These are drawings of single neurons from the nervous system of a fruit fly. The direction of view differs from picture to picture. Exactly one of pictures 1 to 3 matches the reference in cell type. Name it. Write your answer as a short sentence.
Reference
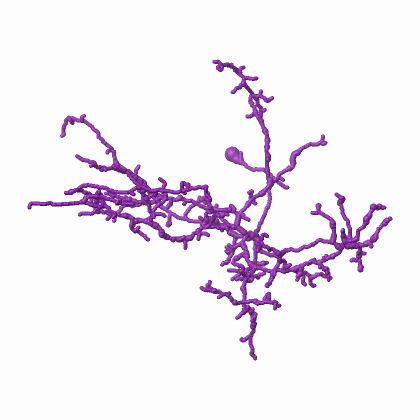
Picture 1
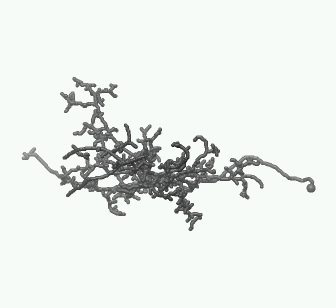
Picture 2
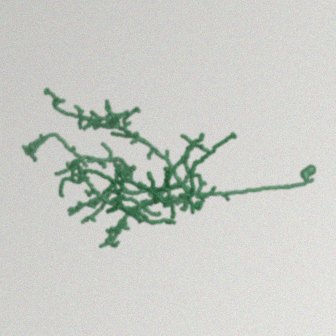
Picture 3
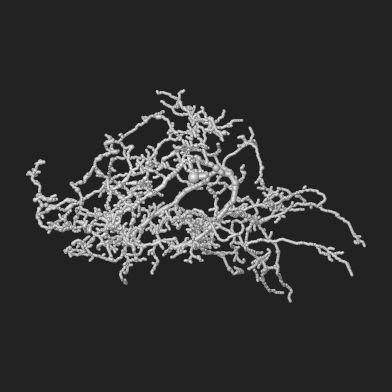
Picture 2 shows a neuron of the same cell type.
